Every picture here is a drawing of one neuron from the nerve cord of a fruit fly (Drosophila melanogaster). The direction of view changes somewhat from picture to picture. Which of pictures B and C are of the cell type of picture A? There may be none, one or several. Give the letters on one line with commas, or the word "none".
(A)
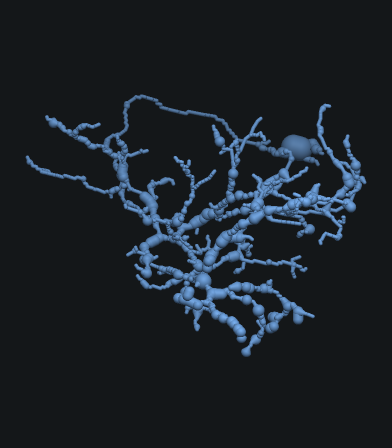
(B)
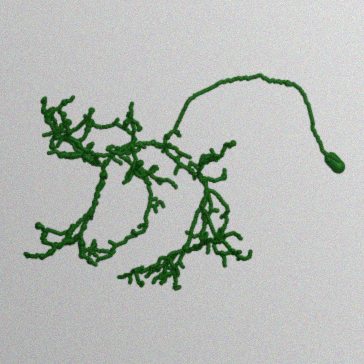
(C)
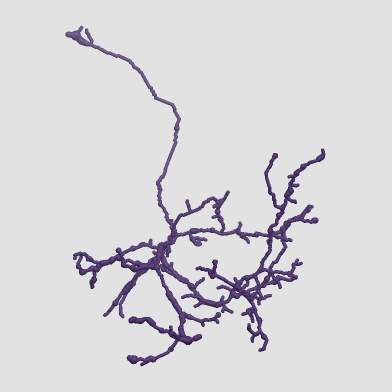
none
